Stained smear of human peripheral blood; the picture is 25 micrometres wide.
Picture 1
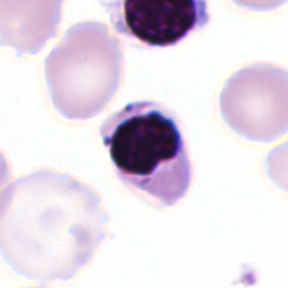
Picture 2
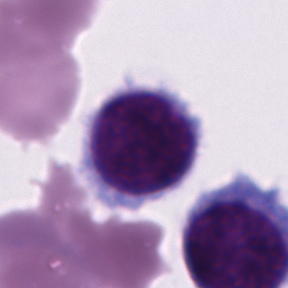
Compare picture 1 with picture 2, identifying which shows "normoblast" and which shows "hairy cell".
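One at a time, then: picture 1 is a normoblast, picture 2 a hairy cell. In the normoblast the nucleus lies high in the cell, most cytoplasm below it, and along its left side the cytoplasm is just a narrow rim. The chromatin is dark purple and coarsely clumped, and no nucleoli show.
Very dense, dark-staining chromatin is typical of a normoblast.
This cell measures about 10 by 7 micrometres. The hairy cell is roughly round, with a narrow rim of pale blue cytoplasm around the nucleus. Fine hair-like projections extend from that rim around much of the cell's edge.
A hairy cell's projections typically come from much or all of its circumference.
Now compare: the normoblast's cytoplasm is pale lilac-grey, the hairy cell's pale blue, and neither shows granules. At the lower right, cut off by the frame, a second nucleated cell has a similar fringed edge.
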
